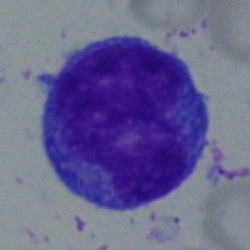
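Blast, the central cell in a stained bone marrow smear. Notice how the nucleus fills most of the cell. The cytoplasm is deep blue, and its rim is widest at the lower left. Look also at the upper left edge, where a small tag of cytoplasm projects outward.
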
